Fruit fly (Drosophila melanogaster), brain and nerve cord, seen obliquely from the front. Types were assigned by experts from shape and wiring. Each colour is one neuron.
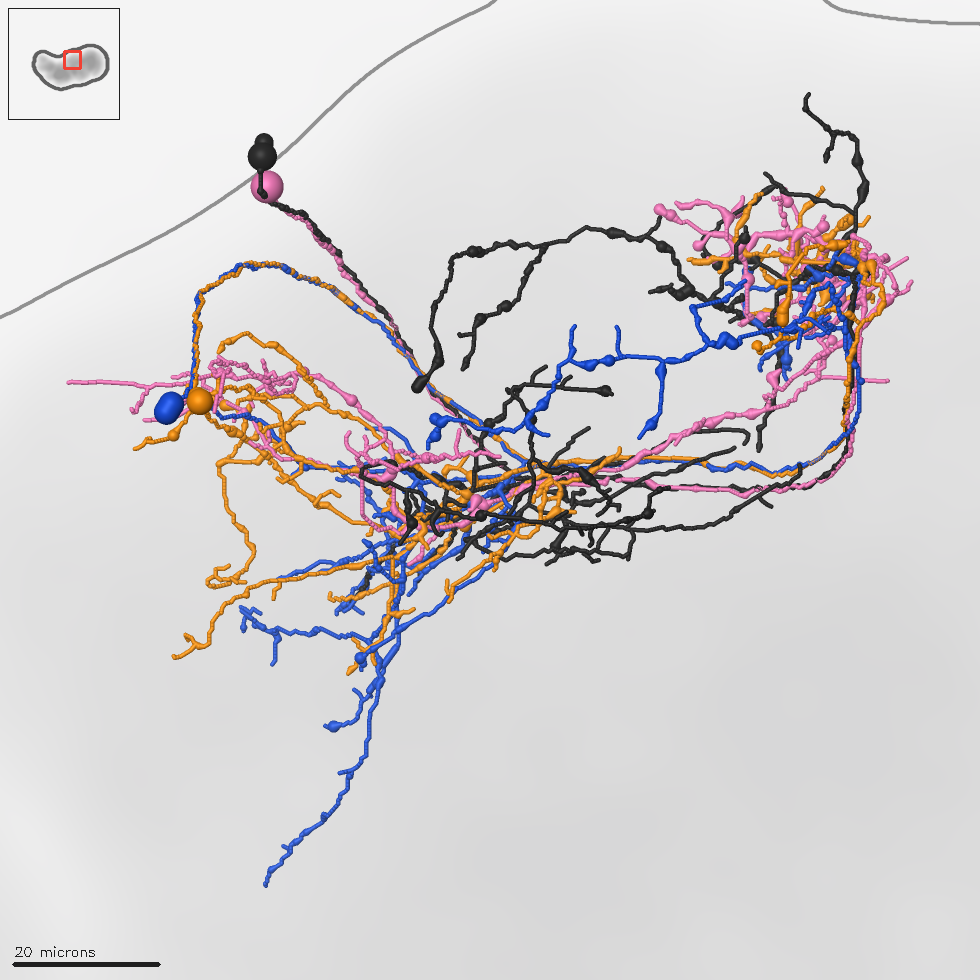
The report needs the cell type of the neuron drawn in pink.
CB1200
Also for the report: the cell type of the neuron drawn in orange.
CB2194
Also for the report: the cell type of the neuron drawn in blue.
CB1457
